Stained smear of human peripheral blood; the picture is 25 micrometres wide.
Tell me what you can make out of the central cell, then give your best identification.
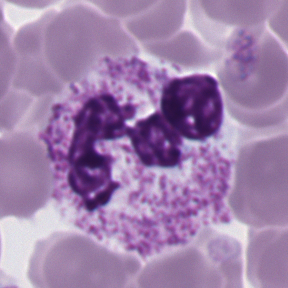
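Roughly round cell. Nucleus divided into three separate lobes; chromatin dark purple, coarsely clumped. Numerous granules filling cytoplasm right out to cell edge. Segmented neutrophil.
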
